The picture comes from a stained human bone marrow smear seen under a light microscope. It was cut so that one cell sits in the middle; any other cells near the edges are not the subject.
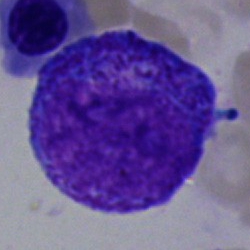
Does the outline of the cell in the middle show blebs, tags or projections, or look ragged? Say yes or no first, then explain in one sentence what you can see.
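Yes. A small bluish tag projects from the right edge of the cell.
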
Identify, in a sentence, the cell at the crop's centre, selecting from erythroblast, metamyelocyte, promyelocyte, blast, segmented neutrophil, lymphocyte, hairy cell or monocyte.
At the crop's centre, the cell is a promyelocyte.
